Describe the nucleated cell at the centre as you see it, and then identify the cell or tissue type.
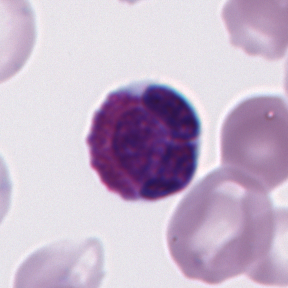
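The nucleus lies against the right edge of the cell and curves along it, with an upper and a lower dark lobe on that border. Coarse, closely packed reddish-purple granules fill the left part of the cell and also spread over its centre. The cell is an eosinophil.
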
